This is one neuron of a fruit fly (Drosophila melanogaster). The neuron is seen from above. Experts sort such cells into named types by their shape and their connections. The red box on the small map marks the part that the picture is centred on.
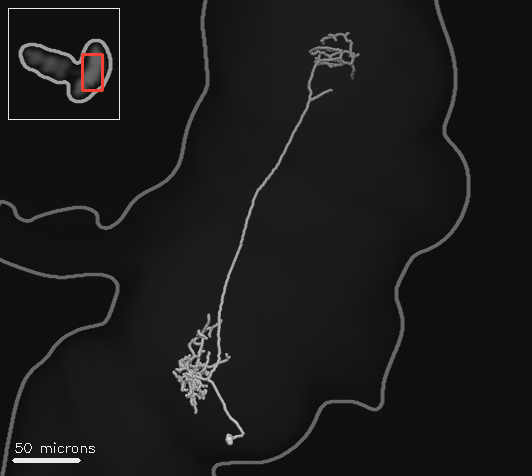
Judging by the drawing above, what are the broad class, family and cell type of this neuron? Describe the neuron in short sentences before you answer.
It lies in the brain. The cell body can be seen at the bottom of the picture. From top to bottom in the picture it spans about 300 microns. Its broad class is central-brain intrinsic neuron. Its family is hemilineage VLPl&d1_lateral. Its cell type is PVLP068.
